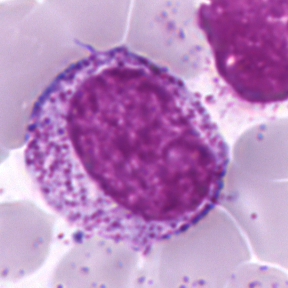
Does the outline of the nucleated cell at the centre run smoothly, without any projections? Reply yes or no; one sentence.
No, by its outline the cell is rough, not smooth and even.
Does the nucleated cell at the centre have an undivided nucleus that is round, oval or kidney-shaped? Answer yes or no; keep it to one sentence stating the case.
Yes, there is a single compact nucleus of round, oval or kidney shape in the cell.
